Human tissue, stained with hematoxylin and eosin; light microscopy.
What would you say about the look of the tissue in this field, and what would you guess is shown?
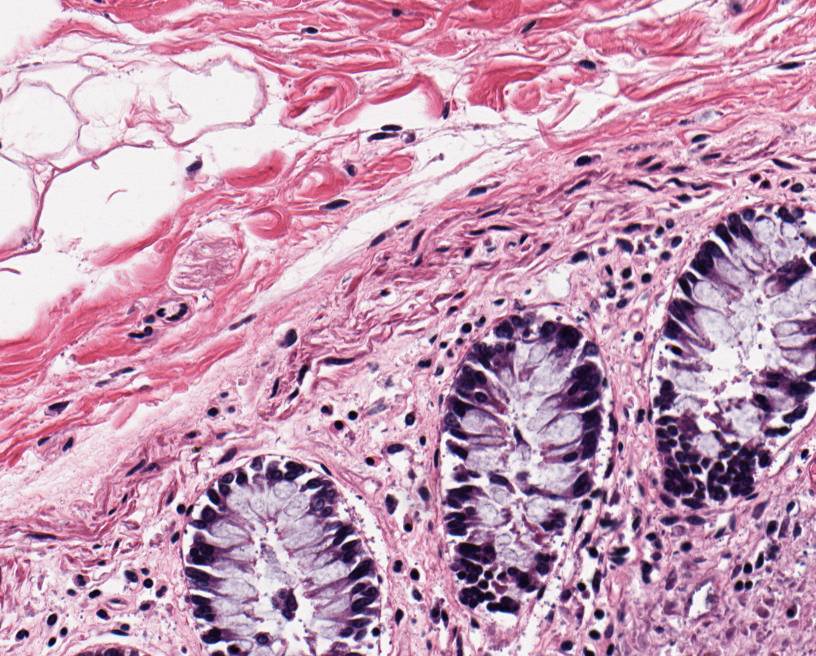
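Mostly goblet cells line the glands, their cytoplasm filled with pale grey-blue mucin. The gland cell nuclei sit dark and crowded at the outer edge of each gland. Between the glands, the stroma holds many scattered small round dark nuclei. Above them, a band of pink fibres with elongated nuclei runs diagonally from lower left to upper right. So this is transverse colon.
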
